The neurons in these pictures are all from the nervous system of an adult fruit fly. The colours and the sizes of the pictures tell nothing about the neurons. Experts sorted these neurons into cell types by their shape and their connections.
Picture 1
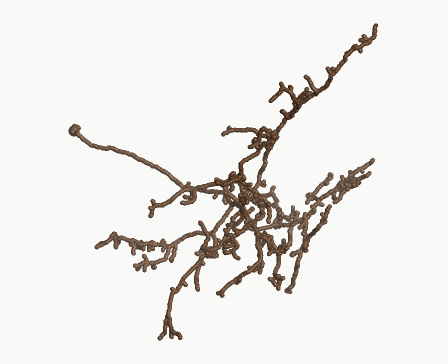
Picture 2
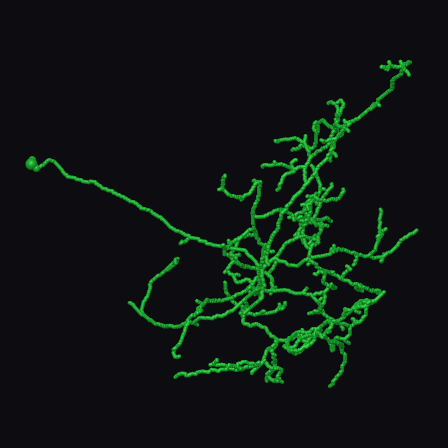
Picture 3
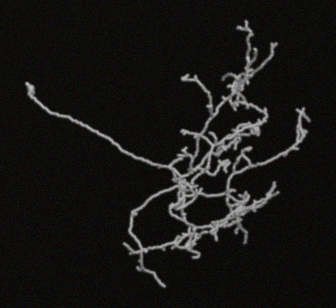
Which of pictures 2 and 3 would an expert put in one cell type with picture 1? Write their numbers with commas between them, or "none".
2, 3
